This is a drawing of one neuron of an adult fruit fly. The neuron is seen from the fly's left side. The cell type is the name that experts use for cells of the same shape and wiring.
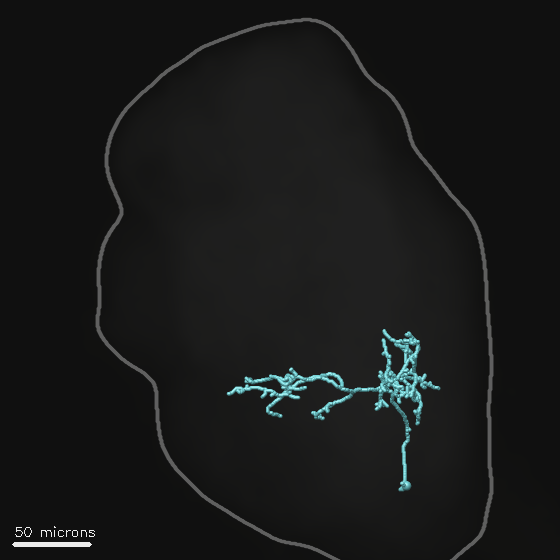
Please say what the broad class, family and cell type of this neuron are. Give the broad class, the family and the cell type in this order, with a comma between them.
central-brain intrinsic neuron, hemilineage LB3, IPS001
